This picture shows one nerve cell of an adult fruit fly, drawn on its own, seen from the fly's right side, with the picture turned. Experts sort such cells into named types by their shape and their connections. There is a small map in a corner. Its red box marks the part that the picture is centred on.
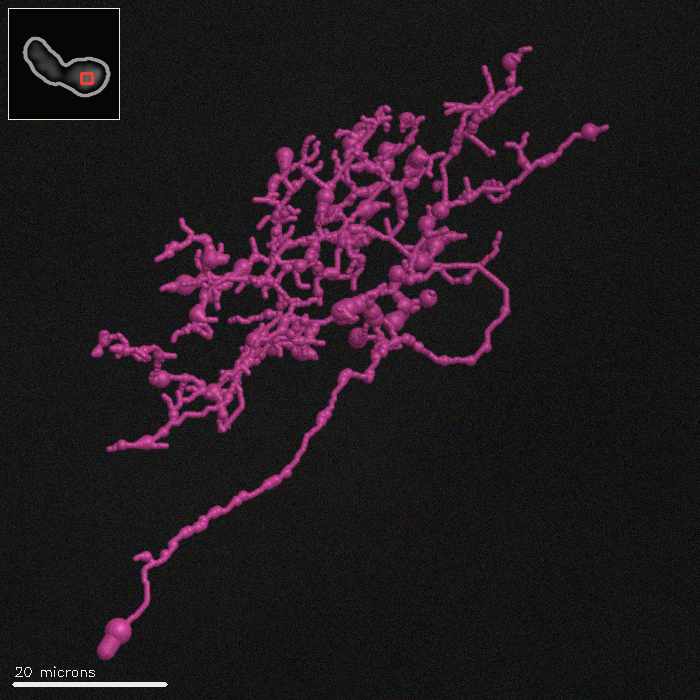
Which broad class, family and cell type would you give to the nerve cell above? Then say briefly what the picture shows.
It is an optic-lobe intrinsic neuron. The family is Li. Its cell type is Li34b. The cell body can be seen at the lower left of the picture. From top to bottom in the picture it spans about 80 microns. Dozens of branch ends can be seen.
